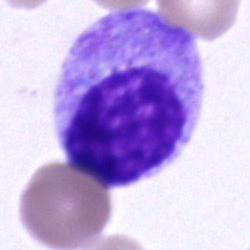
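Myelocyte, the central cell in this stained bone marrow smear. Its outline is a smooth oval, taller than it is wide. The chromatin is dark purple and clumped, with small paler patches between the clumps. A wide rim of pale lavender-blue cytoplasm lies mostly above the nucleus. Red cells touch it at the upper right and lower left.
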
